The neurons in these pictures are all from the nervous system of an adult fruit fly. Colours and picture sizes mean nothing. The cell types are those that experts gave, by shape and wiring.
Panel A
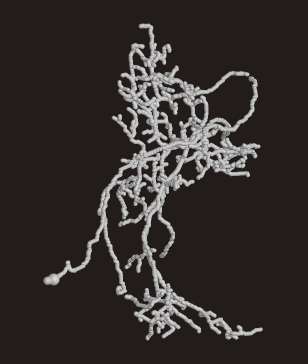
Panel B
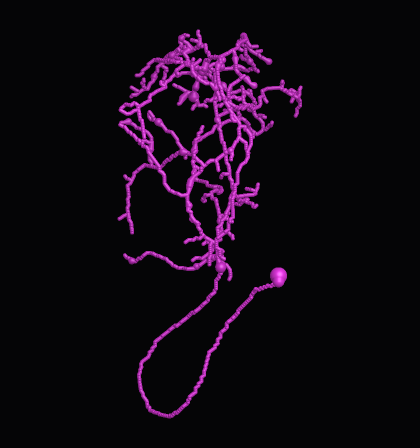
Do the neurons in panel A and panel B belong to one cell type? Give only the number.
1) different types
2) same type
1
